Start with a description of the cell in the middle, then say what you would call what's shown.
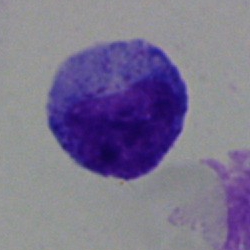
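Roughly round in outline, the cell has a slightly uneven edge. Its cytoplasm forms a cap across the top, blue and paler than the nucleus, with no clear vacuoles. The cell is a promyelocyte.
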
